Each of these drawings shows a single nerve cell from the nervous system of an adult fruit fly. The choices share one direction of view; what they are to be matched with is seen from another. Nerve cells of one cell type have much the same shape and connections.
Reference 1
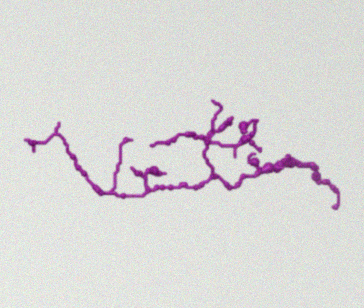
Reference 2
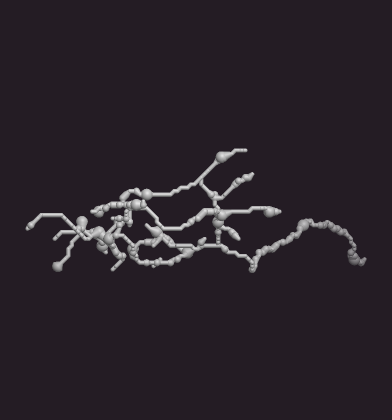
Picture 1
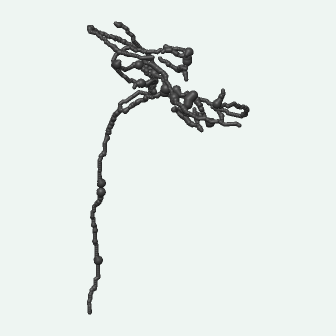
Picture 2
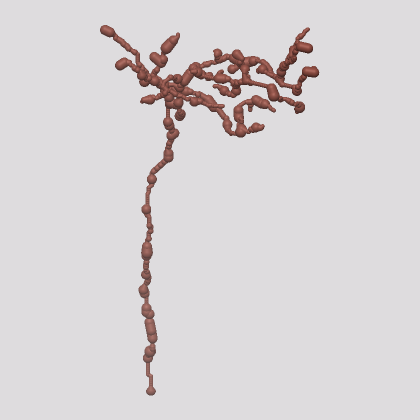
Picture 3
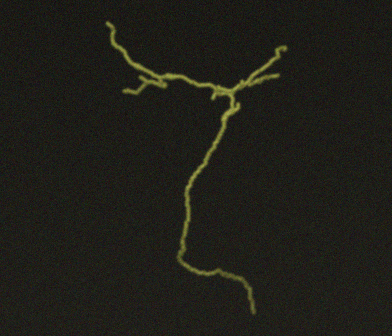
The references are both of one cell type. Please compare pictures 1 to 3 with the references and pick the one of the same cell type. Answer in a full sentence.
The nerve cell in picture 1 is of the same cell type.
